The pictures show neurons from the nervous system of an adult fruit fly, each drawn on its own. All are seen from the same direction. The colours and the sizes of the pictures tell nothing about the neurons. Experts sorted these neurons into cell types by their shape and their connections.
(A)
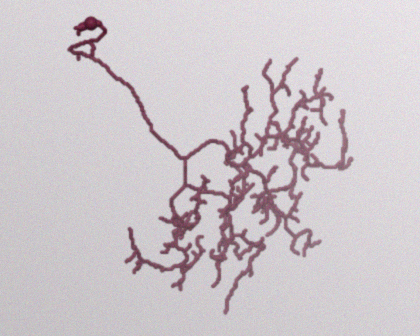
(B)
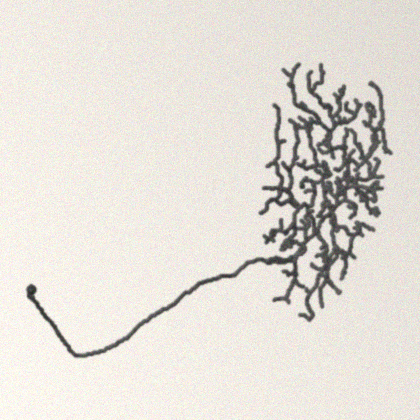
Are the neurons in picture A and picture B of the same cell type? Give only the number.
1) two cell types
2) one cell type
1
